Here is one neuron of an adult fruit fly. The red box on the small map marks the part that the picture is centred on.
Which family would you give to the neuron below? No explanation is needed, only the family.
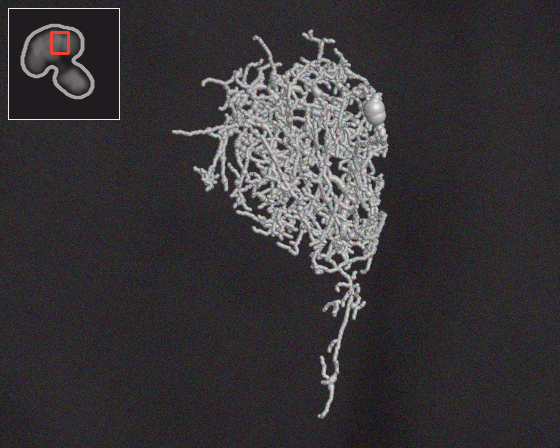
hemilineage VLPp1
